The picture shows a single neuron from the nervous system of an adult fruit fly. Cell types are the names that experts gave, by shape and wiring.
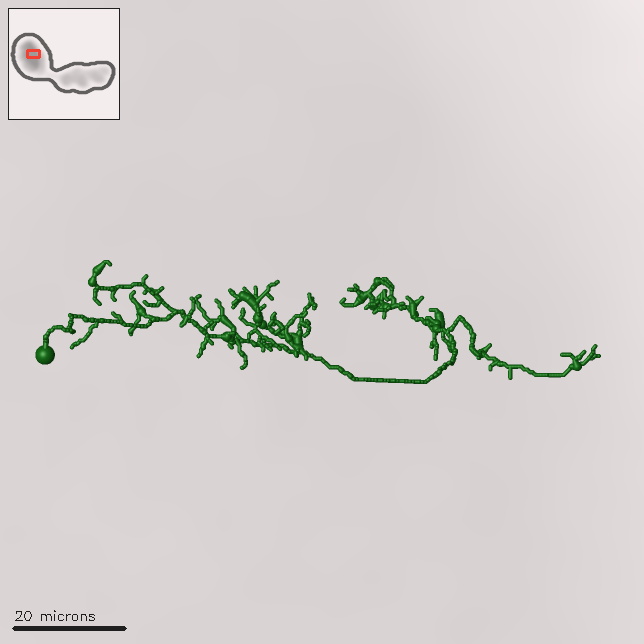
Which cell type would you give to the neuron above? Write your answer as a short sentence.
The cell type is TmY5a.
